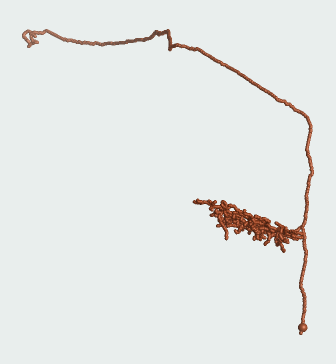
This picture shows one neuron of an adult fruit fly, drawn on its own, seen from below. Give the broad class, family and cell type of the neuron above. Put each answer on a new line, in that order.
visual projection neuron
MeTu
MeTu1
